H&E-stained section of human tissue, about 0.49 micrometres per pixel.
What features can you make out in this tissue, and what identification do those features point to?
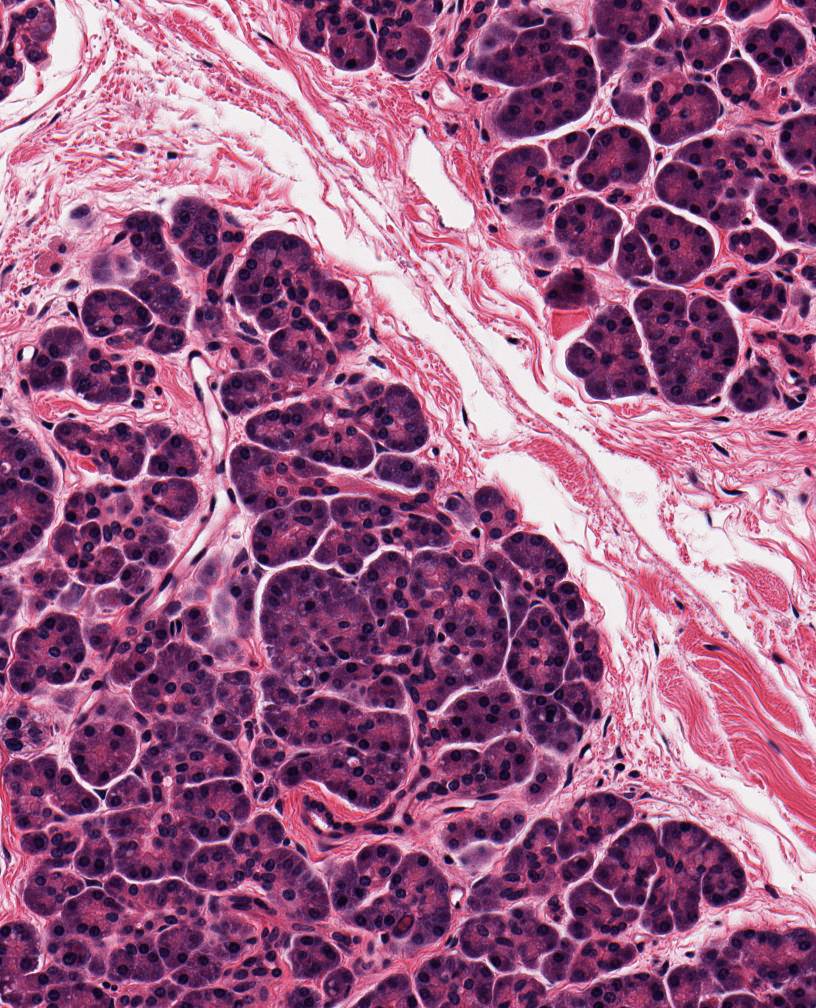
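I notice a band of connective tissue running diagonally from upper left to lower right, dividing glandular tissue into lobules. Within them, small rounded acini sit closely packed. The acinar cells have deeply purple, basophilic cytoplasm, and their round, dark nuclei lie toward the cell bases. The tissue is pancreas.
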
